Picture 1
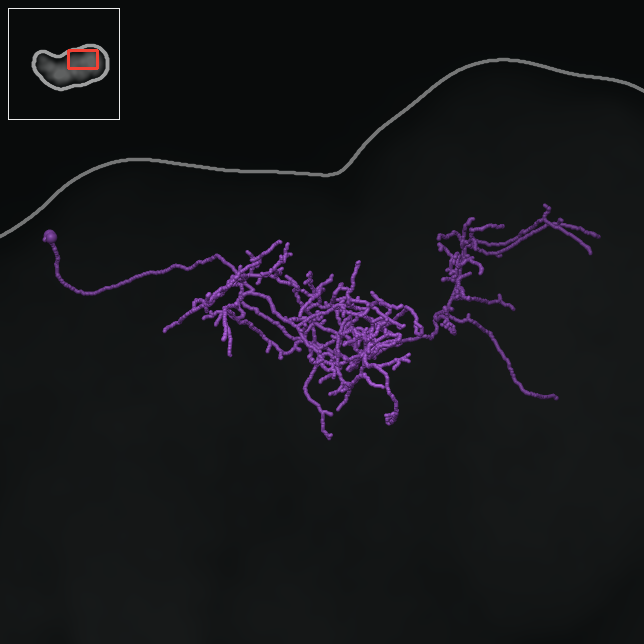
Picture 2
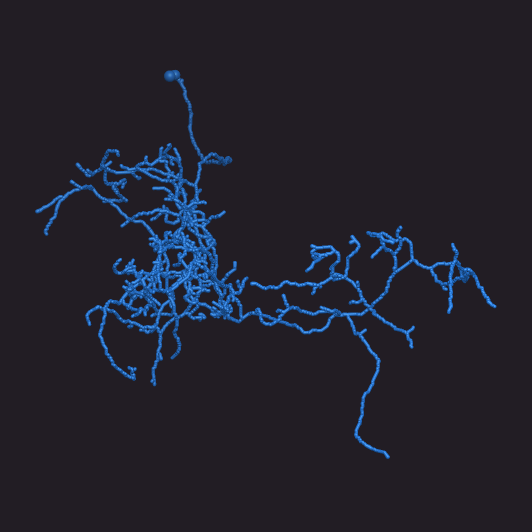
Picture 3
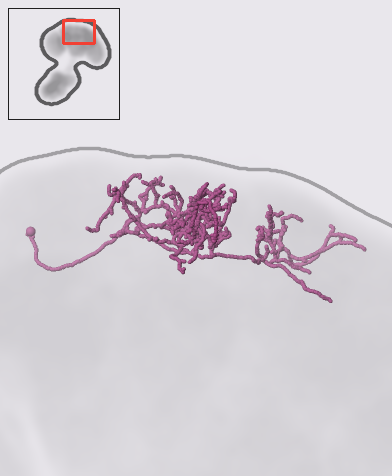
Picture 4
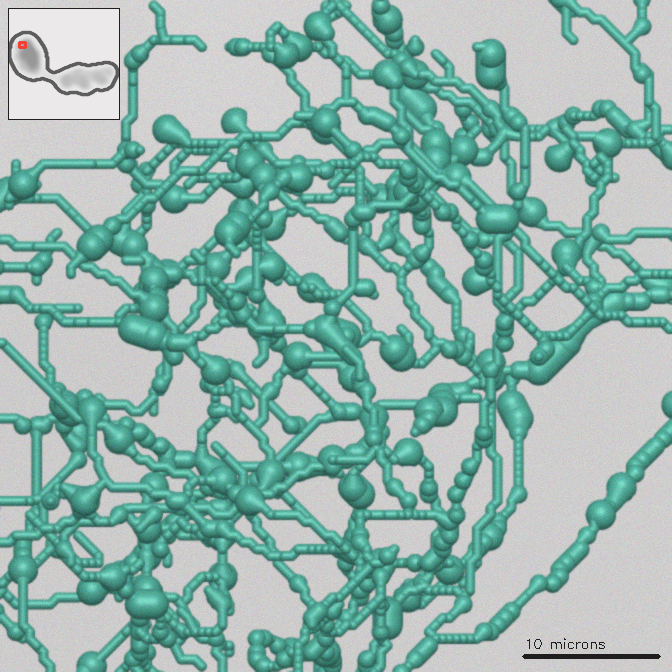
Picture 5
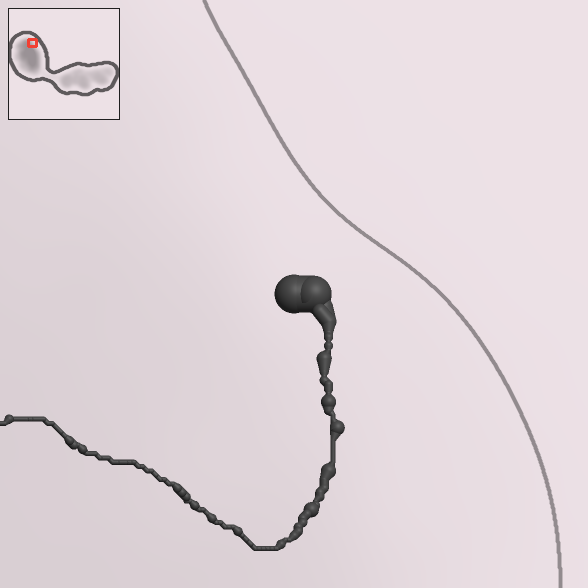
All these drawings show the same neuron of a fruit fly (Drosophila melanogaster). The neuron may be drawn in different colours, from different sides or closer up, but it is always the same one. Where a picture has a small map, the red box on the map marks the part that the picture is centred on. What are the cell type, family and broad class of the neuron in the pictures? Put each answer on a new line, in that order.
SMP180
hemilineage DL2_dorsal
central-brain intrinsic neuron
